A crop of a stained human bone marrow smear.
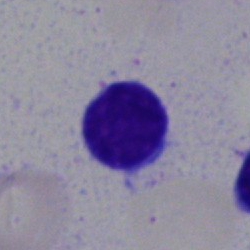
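Lymphocyte, central cell, stained bone marrow smear. Nucleus dense, dark purple-blue throughout. No distinct rim of cytoplasm seen around the nucleus. No granules over the cell; no vacuoles in it.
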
